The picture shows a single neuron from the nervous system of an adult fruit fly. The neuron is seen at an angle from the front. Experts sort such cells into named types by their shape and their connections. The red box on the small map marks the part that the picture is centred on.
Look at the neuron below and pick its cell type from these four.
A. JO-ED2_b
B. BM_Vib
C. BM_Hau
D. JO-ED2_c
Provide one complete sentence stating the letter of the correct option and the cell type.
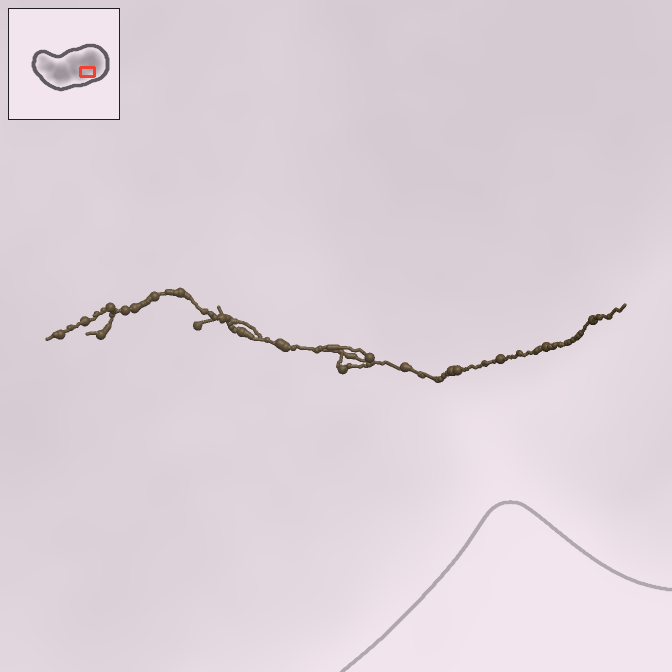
The cell type named JO-ED2_b, option A, describes the neuron.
